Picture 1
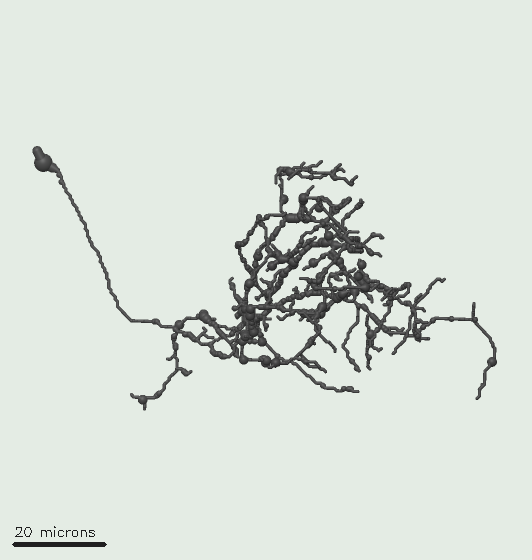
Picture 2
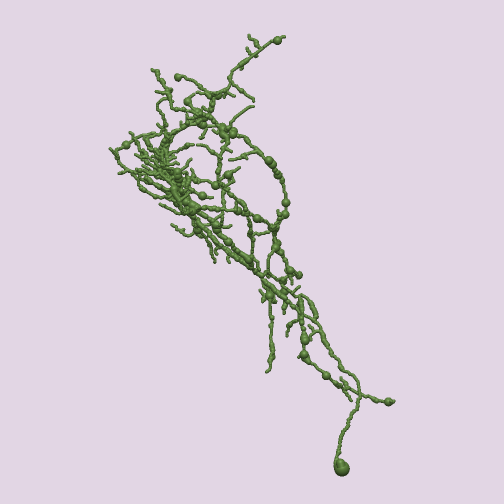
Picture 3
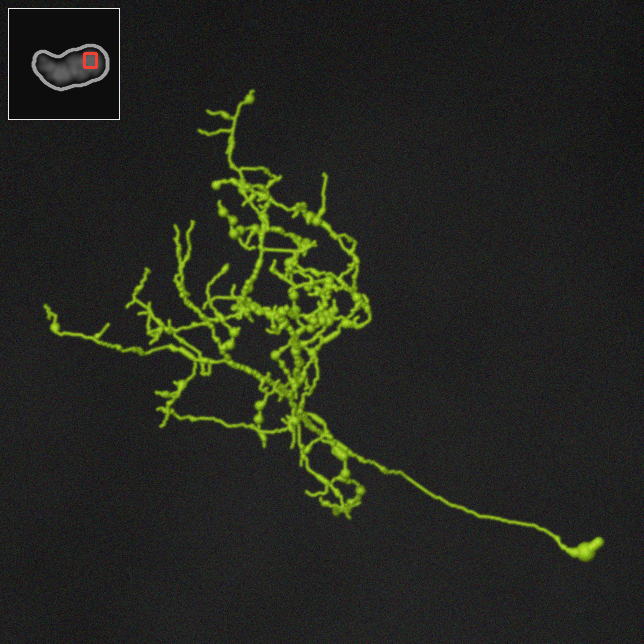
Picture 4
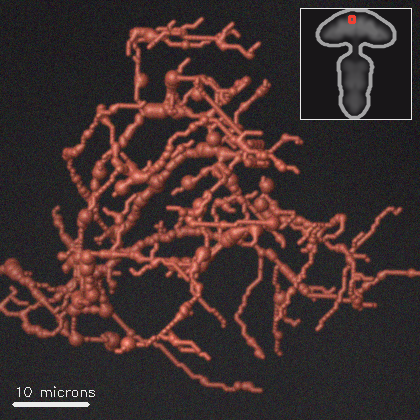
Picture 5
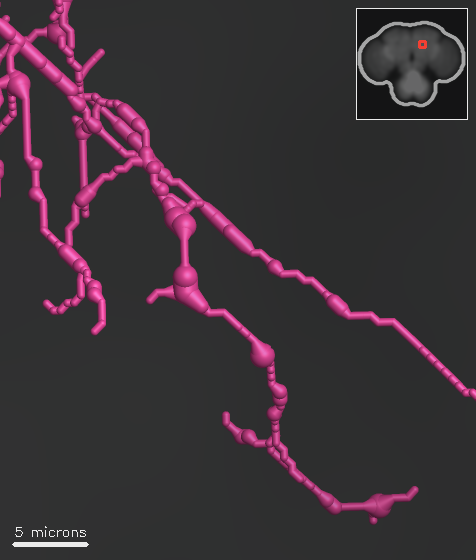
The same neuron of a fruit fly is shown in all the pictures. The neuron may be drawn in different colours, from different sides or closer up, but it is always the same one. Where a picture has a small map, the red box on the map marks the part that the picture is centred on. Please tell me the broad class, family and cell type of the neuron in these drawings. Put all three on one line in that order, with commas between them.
central-brain intrinsic neuron, hemilineage EBa1, CB1454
